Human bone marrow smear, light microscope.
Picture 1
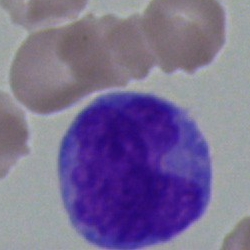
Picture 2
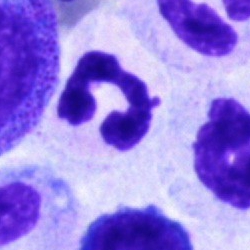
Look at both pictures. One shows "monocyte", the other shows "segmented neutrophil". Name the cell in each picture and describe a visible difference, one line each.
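Picture 1 – monocyte. The nucleus fills almost the whole cell.
Picture 2 – segmented neutrophil. The cytoplasm around the nucleus is plentiful and pale pinkish-lilac.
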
